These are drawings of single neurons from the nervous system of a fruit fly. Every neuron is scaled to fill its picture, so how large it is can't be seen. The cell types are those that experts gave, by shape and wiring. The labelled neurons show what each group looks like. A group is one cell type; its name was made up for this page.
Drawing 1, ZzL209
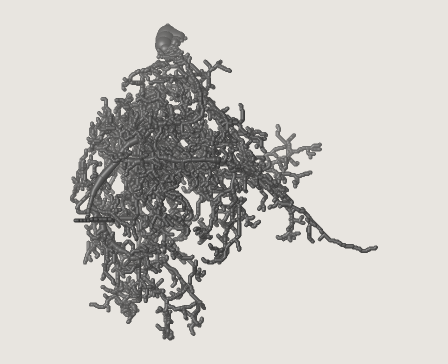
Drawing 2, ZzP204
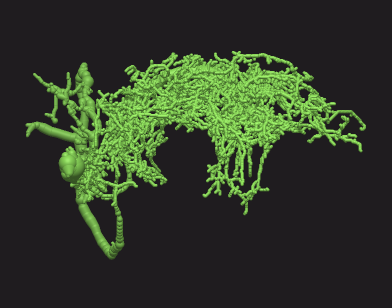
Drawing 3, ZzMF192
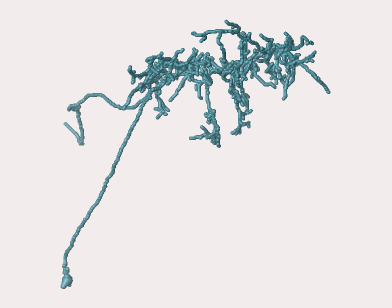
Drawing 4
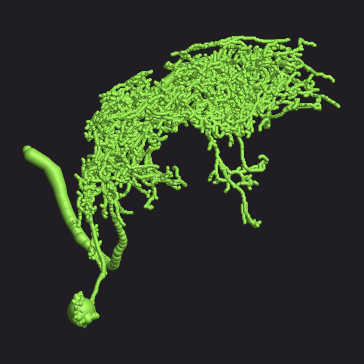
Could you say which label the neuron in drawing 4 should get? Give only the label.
ZzP204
